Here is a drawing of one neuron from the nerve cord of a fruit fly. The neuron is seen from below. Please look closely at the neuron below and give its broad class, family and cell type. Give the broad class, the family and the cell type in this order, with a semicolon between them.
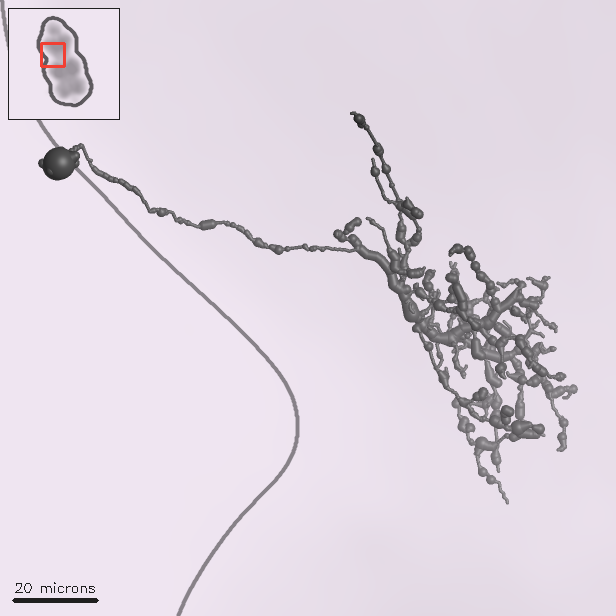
nerve-cord intrinsic neuron; hemilineage 09A; IN09A017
